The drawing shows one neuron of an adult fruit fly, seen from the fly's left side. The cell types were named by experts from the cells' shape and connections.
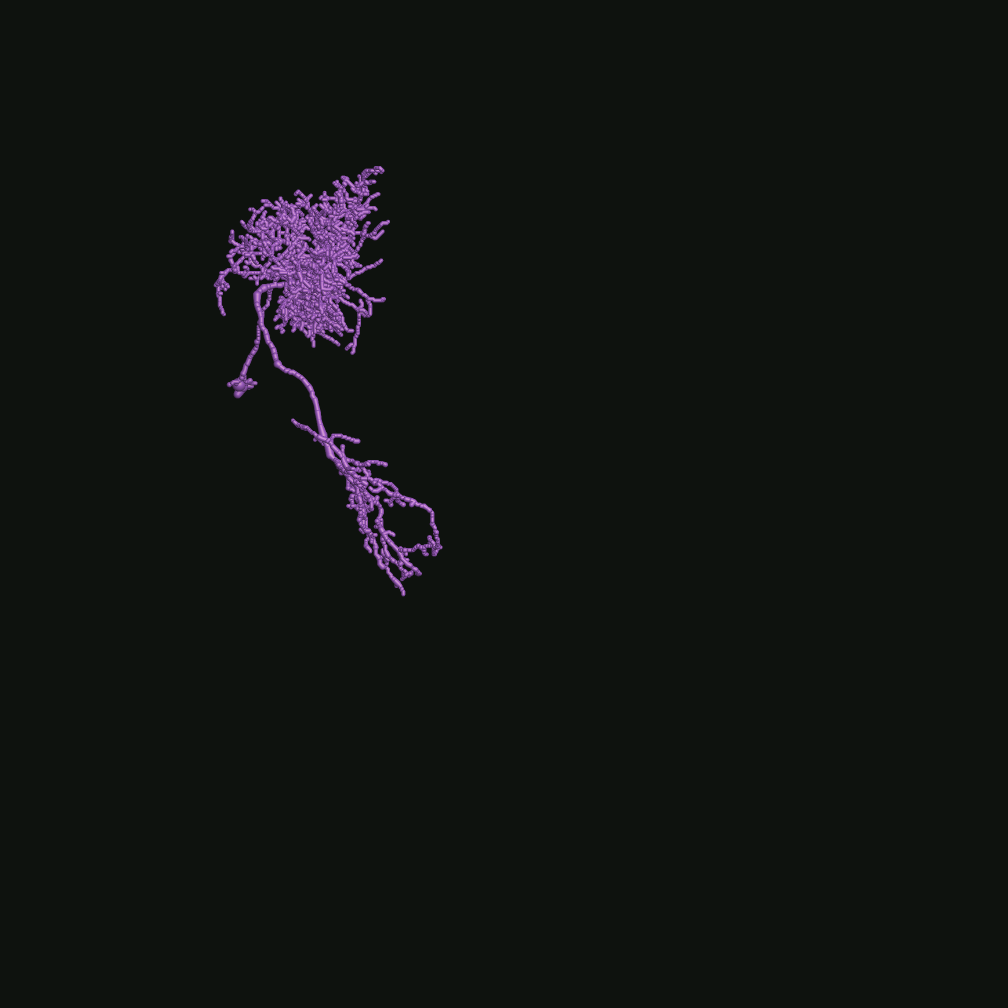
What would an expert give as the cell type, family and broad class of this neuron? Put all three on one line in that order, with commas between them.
MBON31, MBON, central-brain intrinsic neuron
